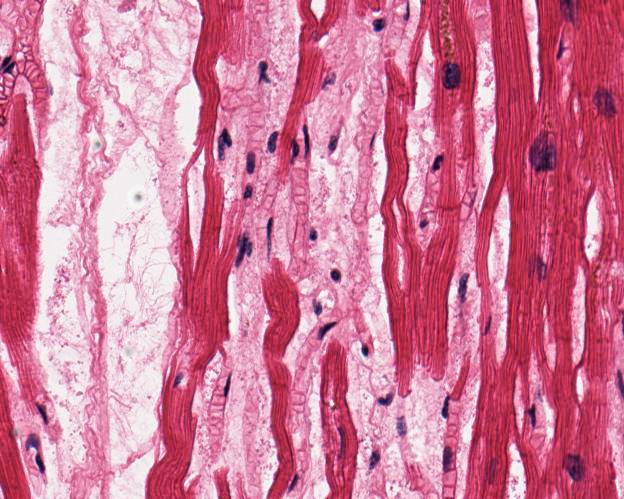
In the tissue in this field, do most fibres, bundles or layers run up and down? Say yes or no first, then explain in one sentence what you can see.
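Yes. Deep red muscle fibres run roughly from top to bottom across the field.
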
